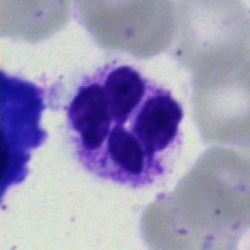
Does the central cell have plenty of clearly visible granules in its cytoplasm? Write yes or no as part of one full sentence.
Yes, the cytoplasm of this cell holds many visible granules.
